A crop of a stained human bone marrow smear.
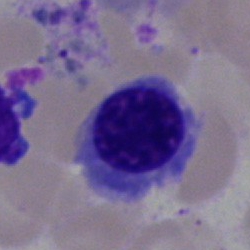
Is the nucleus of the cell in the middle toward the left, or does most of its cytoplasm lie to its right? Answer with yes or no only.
No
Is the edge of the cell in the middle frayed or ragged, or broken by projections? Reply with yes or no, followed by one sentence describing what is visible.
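Yes. The cell's outer edge is uneven and frayed, most of all at the lower left.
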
